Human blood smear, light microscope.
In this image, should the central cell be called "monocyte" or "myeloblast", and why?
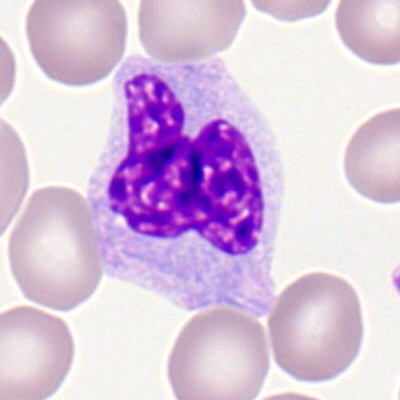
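The cell is a monocyte rather than a myeloblast. Its outline is irregular and angular, not round. The chromatin stains deep purple and is patchy, broken by many small pale gaps that give it a lacy appearance. The cytoplasm shows only a faint, fine, dusty texture and carries no coarse coloured granules. The nucleus forms one connected mass rather than separate lobes linked by thin threads.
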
